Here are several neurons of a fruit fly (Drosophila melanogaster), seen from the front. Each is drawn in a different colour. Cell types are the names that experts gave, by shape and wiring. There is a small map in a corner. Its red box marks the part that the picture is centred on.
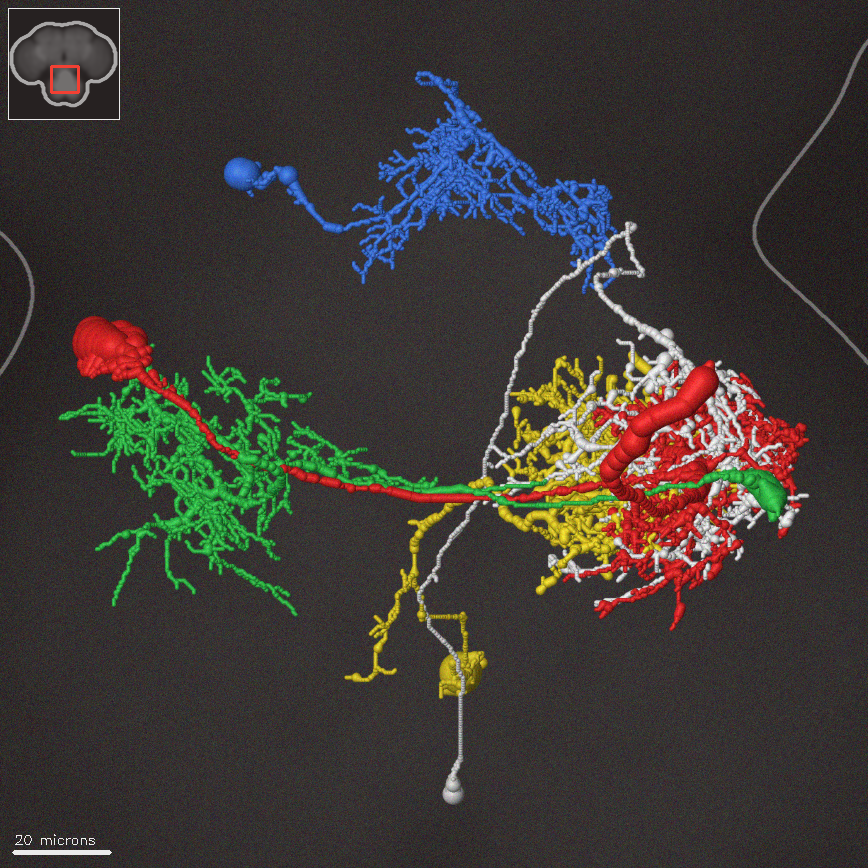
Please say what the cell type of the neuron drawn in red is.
ADNM1 MN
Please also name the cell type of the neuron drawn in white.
IN06B040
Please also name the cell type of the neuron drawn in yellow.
IN06B014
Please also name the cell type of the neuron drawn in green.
ADNM2 MN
